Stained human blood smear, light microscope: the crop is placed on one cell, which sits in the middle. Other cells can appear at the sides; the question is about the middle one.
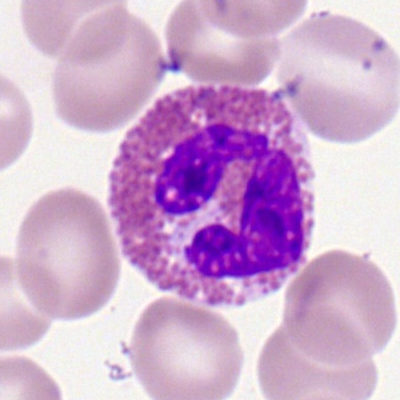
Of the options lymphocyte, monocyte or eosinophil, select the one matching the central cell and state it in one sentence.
The cell at the central position in this crop is an eosinophil.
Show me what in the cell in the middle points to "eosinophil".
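First point, the outline: this cell is round.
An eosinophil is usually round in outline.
Second point, the chromatin: here it is dense and dark purple, which fits.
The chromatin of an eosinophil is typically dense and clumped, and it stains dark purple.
Third point, the cytoplasm: it holds coarse reddish-pink granules, round and much alike in size. Nothing on these points goes against the name eosinophil.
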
